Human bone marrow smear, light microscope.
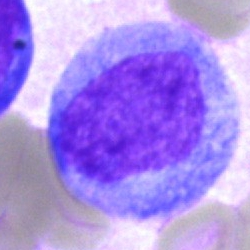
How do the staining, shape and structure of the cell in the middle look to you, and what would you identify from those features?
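Nucleus: chromatin finely granular rather than clumped into dense blocks. Cytoplasm: stains blue, with its widest band lying below the nucleus. Paler zone: a lighter area of cytoplasm just below the nucleus. Name: promyelocyte.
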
